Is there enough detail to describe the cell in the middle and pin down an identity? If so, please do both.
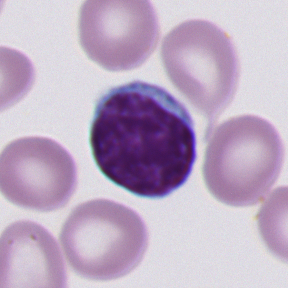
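A smooth, round outline surrounds a nucleus that is round as well, with no indentation. Its chromatin is dark purple and coarsely clumped. No vacuoles are visible in the cytoplasm. This is a typical lymphocyte.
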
